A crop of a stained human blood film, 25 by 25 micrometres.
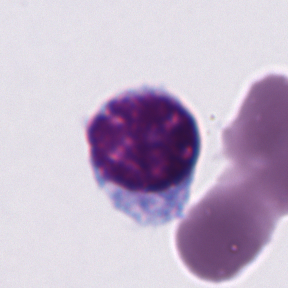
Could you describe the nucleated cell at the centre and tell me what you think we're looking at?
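Central nucleated cell. Nucleus toward top; bulk of cytoplasm gathered below it. No nucleoli visible. Cytoplasm finely mottled, no coarse coloured granules. Edge slightly fuzzy and ragged, not sharply smooth. Name: hairy cell.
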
